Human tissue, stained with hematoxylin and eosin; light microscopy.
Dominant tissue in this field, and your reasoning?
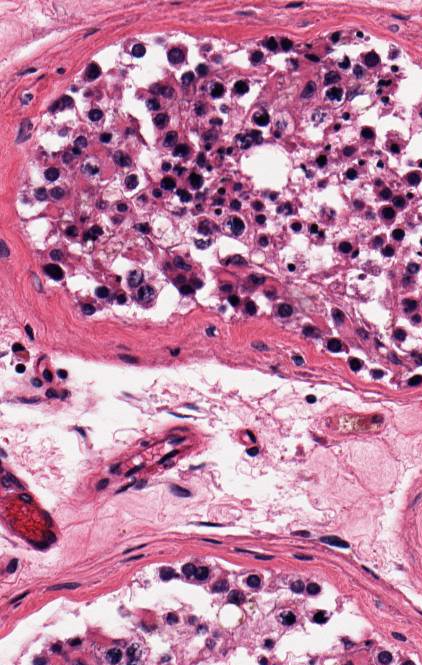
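I'm looking mainly at seminiferous tubule. Each tubule sits inside a thick band of pink fibrous tissue with flattened, elongated nuclei. The upper tubule is packed with round cells with dark round nuclei, with irregular clear spaces scattered between them.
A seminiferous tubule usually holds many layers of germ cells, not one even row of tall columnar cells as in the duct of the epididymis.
Between tubules the tissue is pale, loose and sparse in cells.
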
